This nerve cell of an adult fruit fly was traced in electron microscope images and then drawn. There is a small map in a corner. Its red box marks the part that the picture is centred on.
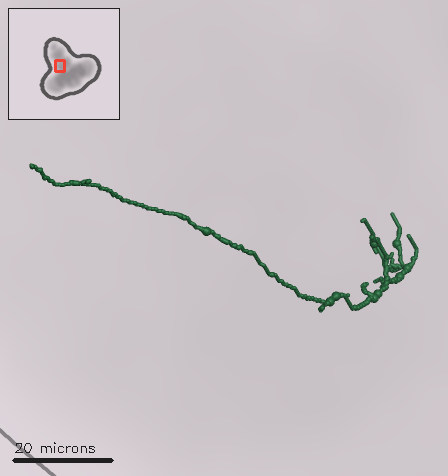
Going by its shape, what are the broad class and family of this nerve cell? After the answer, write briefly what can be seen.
This is a sensory neuron entering the nerve cord. The name of its family is class gustatory. No cell body is drawn. From left to right in the picture it spans about 80 microns.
